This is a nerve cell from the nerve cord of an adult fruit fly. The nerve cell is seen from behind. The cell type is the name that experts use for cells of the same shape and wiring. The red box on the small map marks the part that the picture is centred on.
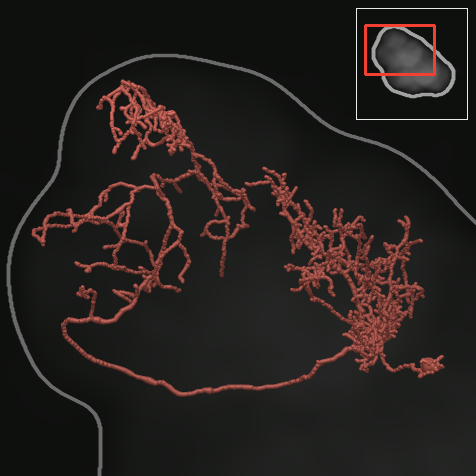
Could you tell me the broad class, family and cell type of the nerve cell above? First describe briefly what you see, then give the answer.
Dozens of branch ends can be seen. As drawn here it is wider than it is tall. This is a nerve-cord intrinsic neuron. The family is hemilineage 08B. The cell type is IN08B004.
